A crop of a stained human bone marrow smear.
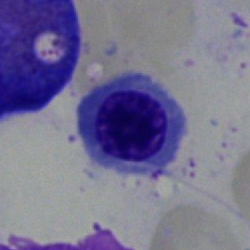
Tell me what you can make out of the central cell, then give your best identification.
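Roughly round in shape, the cell has a slightly uneven edge. Its nucleus lies near the centre, with cytoplasm on all sides forming a moderate rim. No granules are present in the cytoplasm. The cell is an erythroblast.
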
